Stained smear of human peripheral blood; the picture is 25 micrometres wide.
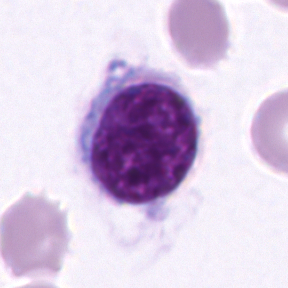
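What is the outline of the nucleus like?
It is round to slightly oval, smooth and without any indentation.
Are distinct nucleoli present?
No distinct nucleoli can be seen in the nucleus.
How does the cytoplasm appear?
It is scant and pale blue-grey, with no distinct granules visible.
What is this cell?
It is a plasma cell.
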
